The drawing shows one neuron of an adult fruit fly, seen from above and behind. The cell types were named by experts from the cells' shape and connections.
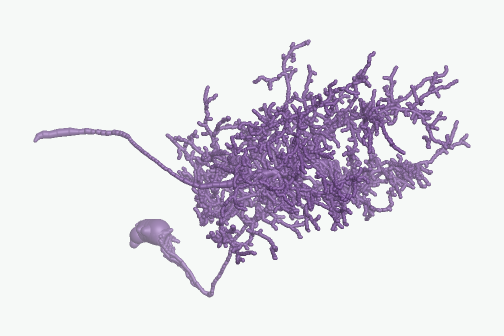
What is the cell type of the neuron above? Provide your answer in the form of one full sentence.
Among cell types, the one for this neuron is i2 MN.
